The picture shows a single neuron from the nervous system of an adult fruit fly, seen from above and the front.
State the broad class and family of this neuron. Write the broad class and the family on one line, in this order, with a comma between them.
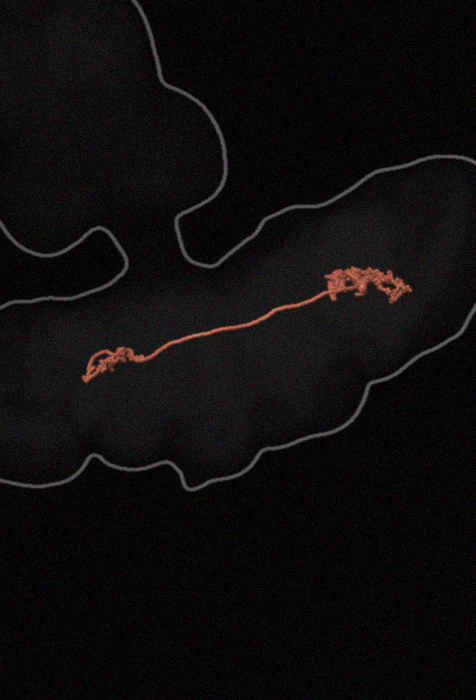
central-brain intrinsic neuron, hemilineage VLPd&p1_dorsal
